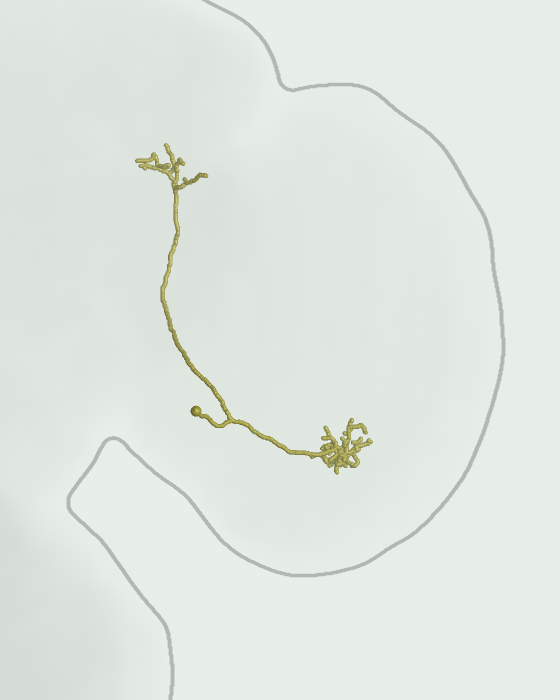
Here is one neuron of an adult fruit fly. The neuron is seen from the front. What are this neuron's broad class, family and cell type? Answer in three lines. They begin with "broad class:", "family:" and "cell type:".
broad class: visual projection neuron
family: MeVP
cell type: MeVP1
